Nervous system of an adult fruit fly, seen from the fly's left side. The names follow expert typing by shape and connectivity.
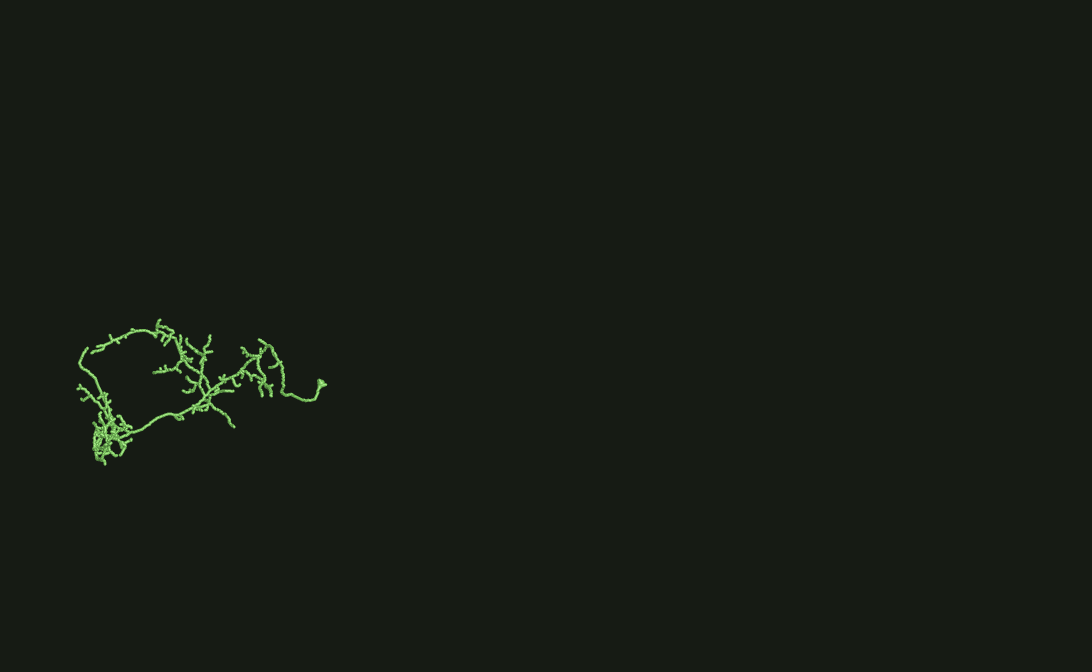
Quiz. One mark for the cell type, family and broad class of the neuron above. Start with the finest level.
IN03A094; hemilineage 03A; nerve-cord intrinsic neuron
